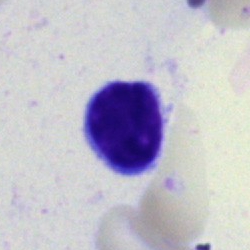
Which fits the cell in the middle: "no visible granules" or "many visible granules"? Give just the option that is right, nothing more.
No visible granules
